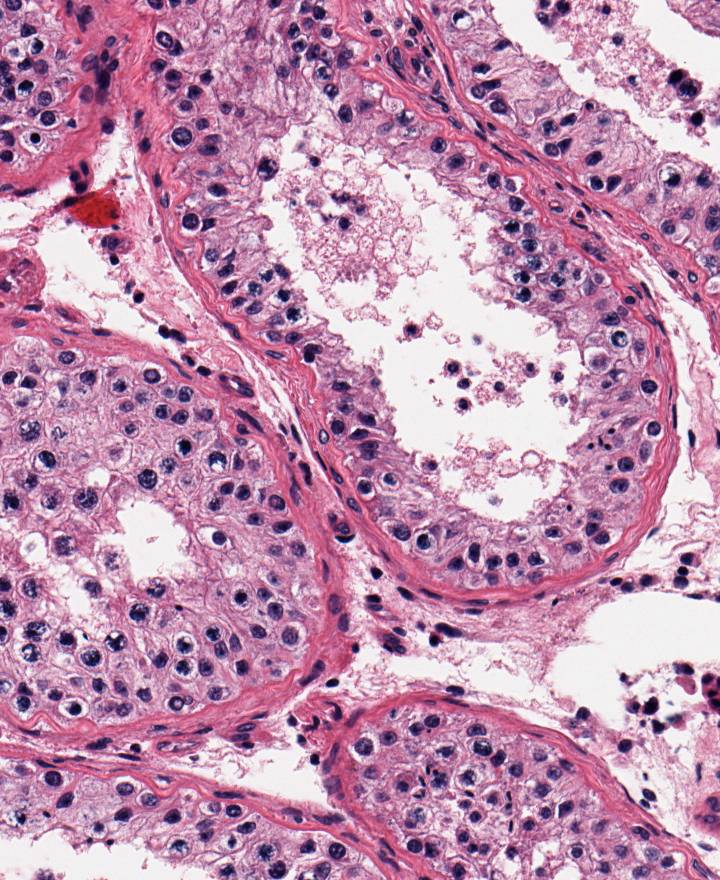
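Testis, haematoxylin and eosin. Several rounded and curved tubules, cut in section, fill the field and lie close together. Each is lined by a stratified epithelium several cells deep, in which many cells have large round nuclei with coarse clumped chromatin in pale cytoplasm. Between the tubules the stroma is scant, loose and pale, with few nuclei.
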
